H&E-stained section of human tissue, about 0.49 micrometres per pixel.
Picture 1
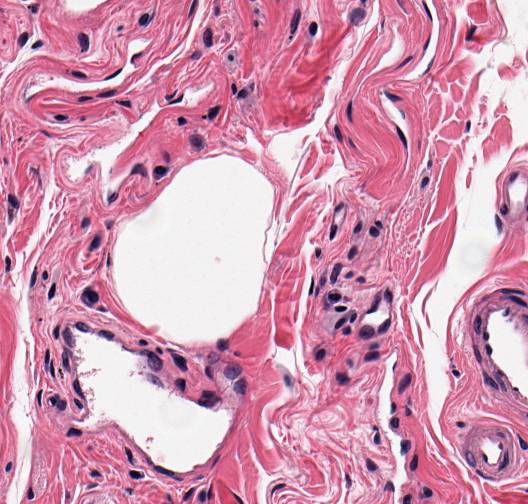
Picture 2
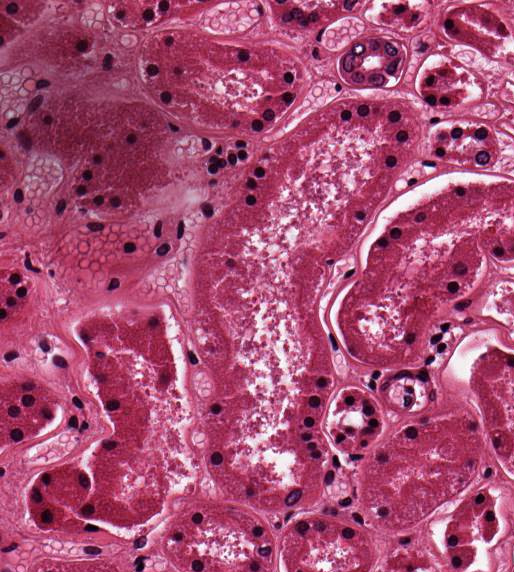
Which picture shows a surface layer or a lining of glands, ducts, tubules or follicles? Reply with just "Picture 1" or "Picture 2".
Picture 2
